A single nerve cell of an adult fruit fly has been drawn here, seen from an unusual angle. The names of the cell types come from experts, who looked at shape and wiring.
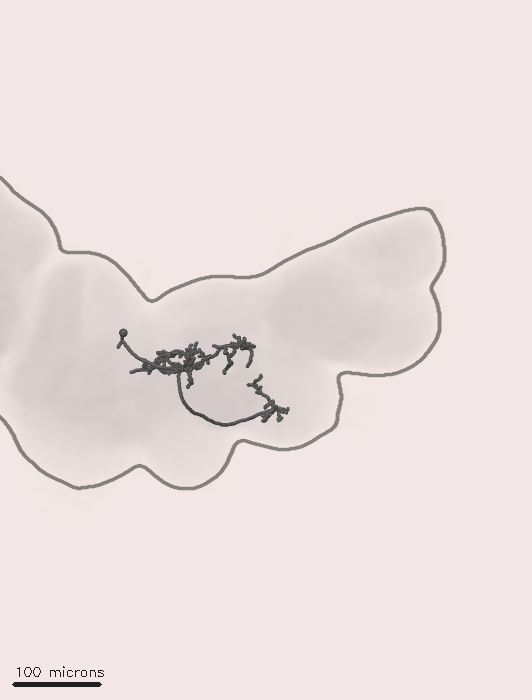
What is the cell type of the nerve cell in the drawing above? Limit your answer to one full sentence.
So far as cell type goes, this nerve cell is IN01A054.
